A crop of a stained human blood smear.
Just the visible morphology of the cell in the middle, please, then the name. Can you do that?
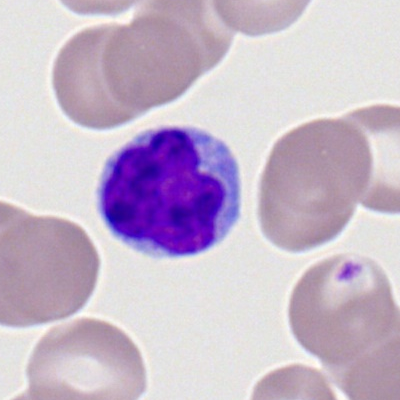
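First, the nuclear outline: irregular and lobed, with several shallow indentations. Second, nuclear size: the nucleus fills most of the cell. Third, the chromatin, which is dark purple and coarsely clumped. Fourth, the cytoplasm, which is pale blue. The cell is a lymphocyte.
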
